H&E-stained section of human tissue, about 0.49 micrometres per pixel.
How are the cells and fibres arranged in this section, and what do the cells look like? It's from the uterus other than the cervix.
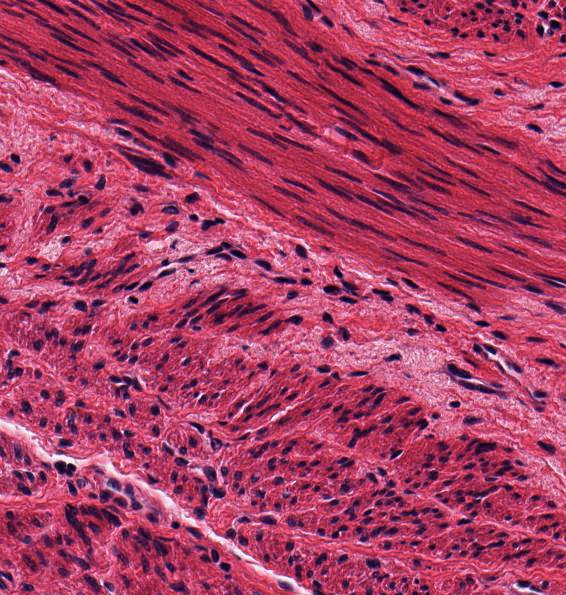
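Two bands of smooth muscle occupy the field: the upper cut along its length, the lower cut mostly across or obliquely. Upper-band fibres run diagonally from upper left to lower right, with elongated, cigar-shaped nuclei lying parallel to them. Muscle cell cytoplasm is a deep eosinophilic pink-red.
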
